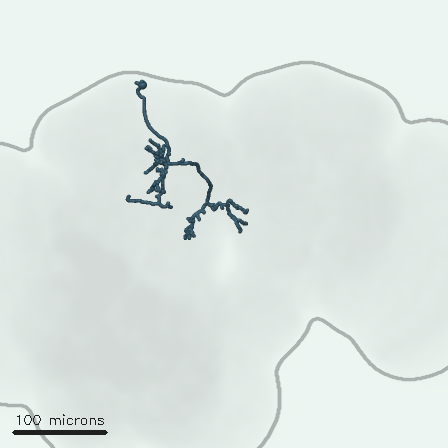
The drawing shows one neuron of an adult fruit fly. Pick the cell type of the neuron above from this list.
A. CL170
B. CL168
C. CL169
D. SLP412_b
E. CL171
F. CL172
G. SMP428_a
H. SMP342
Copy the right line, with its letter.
E. CL171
